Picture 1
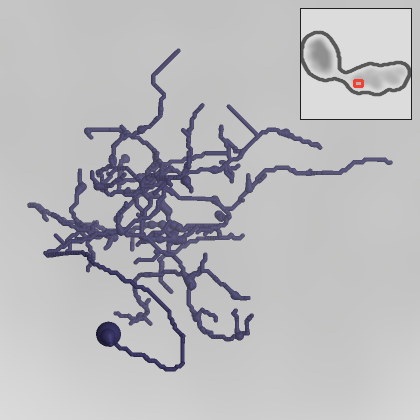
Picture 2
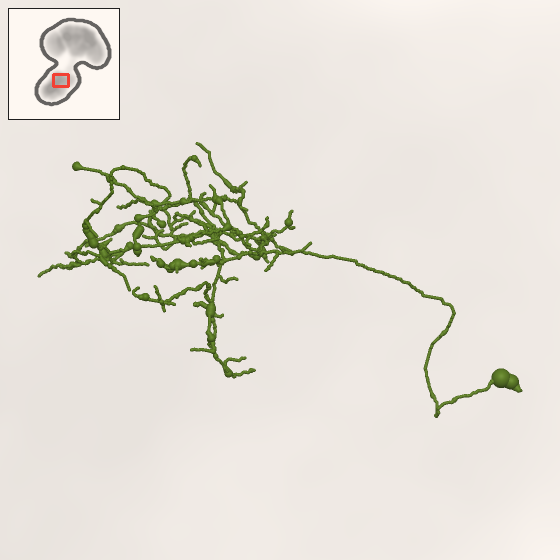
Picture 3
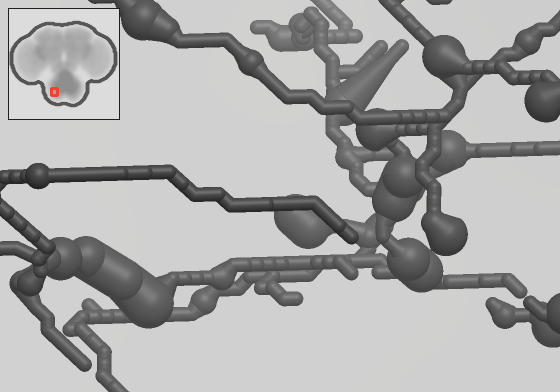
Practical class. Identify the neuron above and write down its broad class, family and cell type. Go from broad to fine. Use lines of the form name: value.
broad class: nerve-cord intrinsic neuron
family: hemilineage 14A
cell type: IN14A074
